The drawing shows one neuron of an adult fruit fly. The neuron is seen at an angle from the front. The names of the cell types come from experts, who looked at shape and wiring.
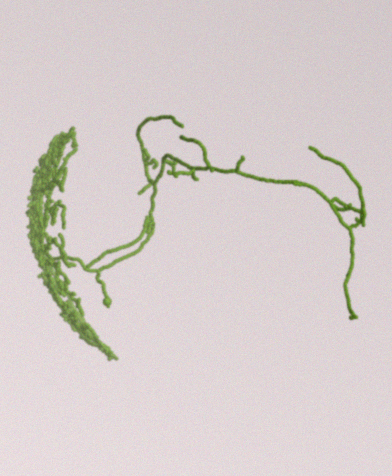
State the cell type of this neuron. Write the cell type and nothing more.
aMe9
